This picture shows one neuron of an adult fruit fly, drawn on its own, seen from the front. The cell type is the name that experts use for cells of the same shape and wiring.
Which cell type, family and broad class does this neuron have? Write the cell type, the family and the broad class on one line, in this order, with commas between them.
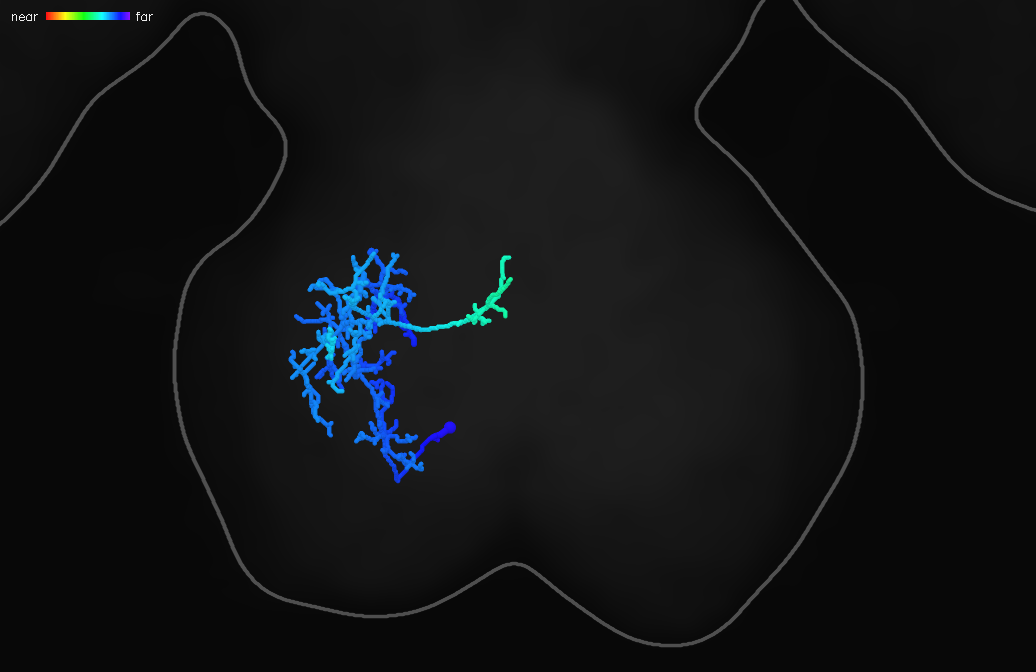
IN13A045, hemilineage 13A, nerve-cord intrinsic neuron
